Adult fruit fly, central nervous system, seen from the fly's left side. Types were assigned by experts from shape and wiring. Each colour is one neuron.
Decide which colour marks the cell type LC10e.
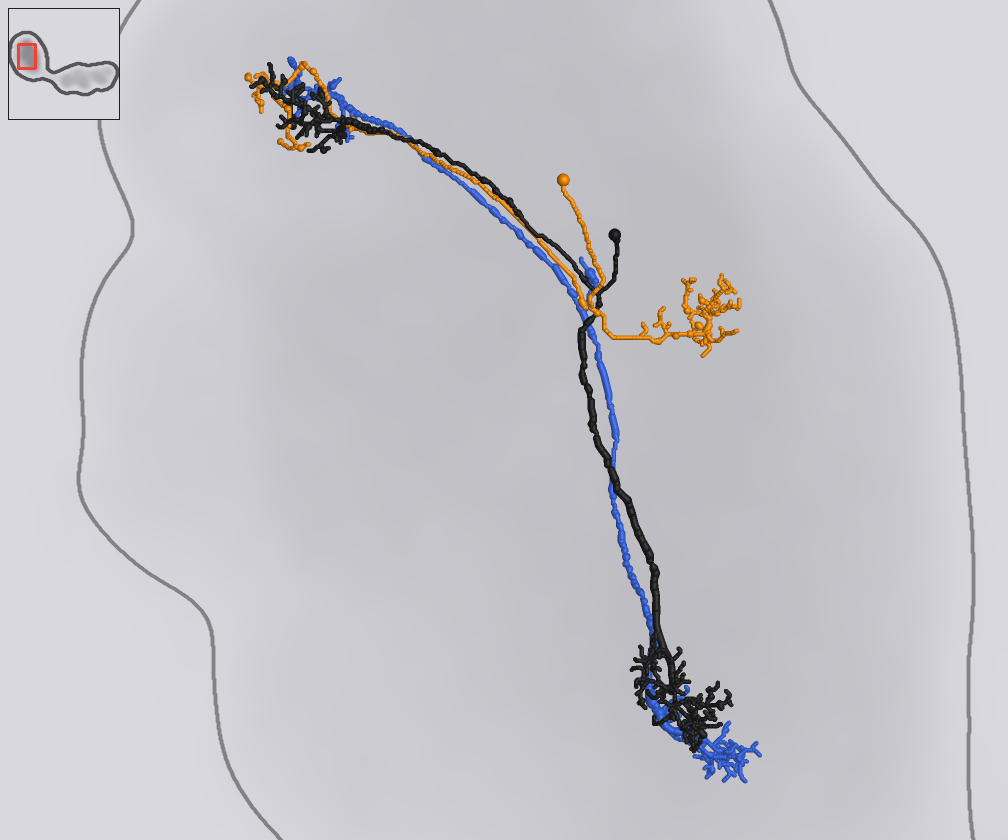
orange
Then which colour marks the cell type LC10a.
blue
